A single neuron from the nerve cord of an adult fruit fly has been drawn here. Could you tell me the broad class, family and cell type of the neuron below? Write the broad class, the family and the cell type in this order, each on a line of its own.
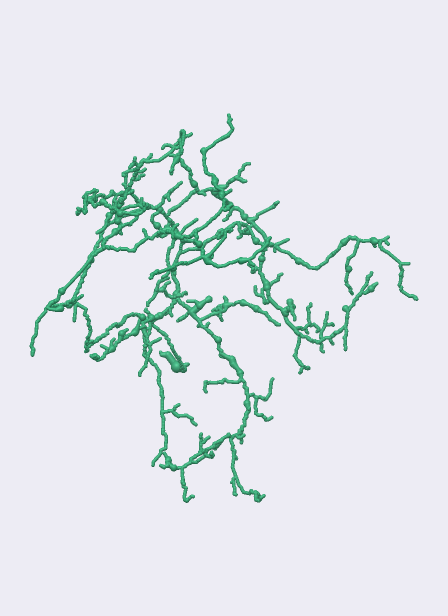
nerve-cord intrinsic neuron
hemilineage 16B
IN16B086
